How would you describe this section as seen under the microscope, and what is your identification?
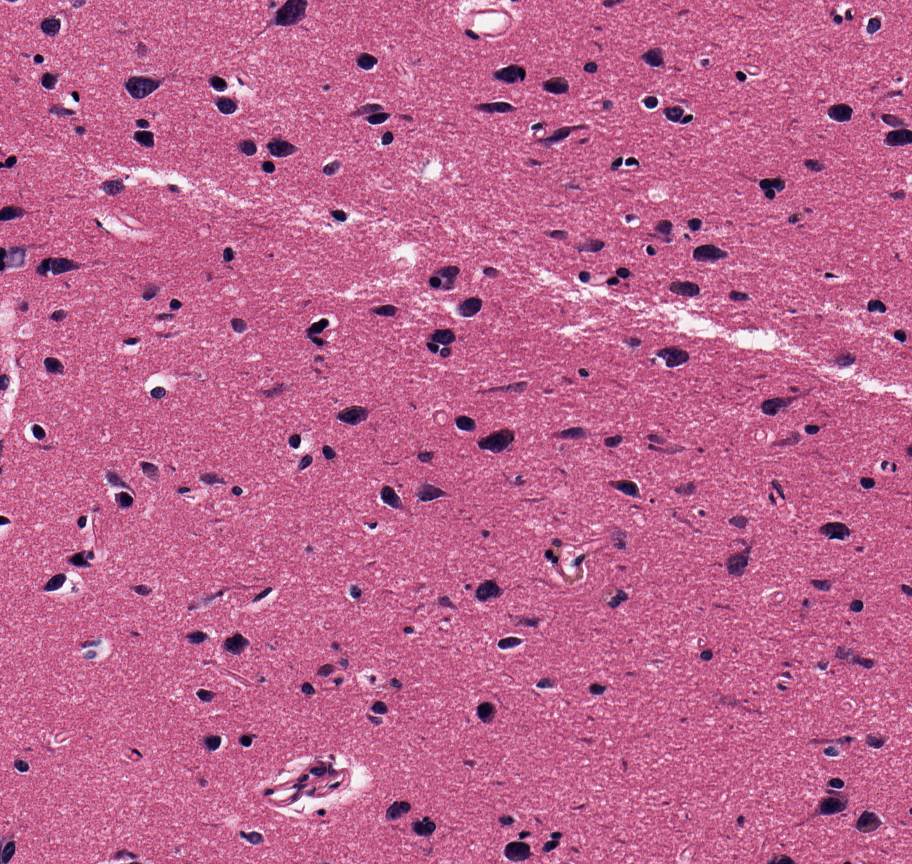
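Matrix: finely granular, evenly pink, filling the field; no glands, tubules or epithelium. Small dark round to oval nuclei scattered singly, fairly evenly. Among them, somewhat larger cells with angular, darkly stained bodies. Many nuclei sit in narrow clear halos apart from the matrix. Cerebral cortex.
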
